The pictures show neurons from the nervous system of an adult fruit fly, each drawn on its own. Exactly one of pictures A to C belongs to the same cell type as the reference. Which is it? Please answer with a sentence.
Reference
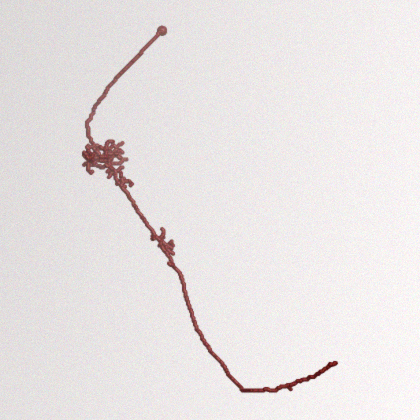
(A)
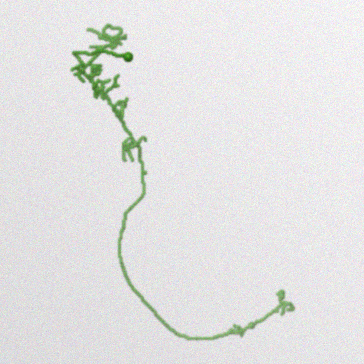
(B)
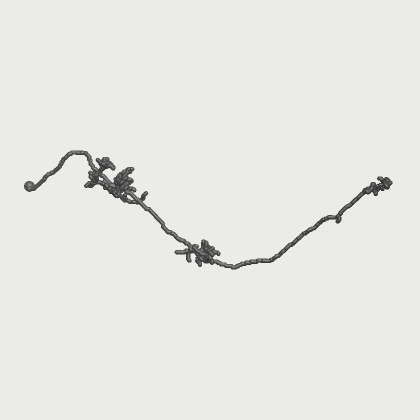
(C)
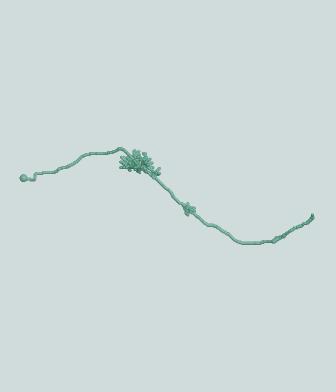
The neuron in picture C is of the same cell type.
